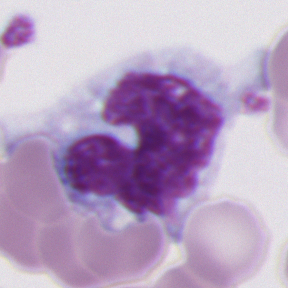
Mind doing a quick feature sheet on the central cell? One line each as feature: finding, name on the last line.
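Nucleus: irregular, deeply indented, folded into two large connected masses
Granules: no coarse coloured granules in the cytoplasm
Cytoplasm: a few small clear spots to the left of the nucleus
Outline: irregular and faint, with a frayed edge
Name: monocyte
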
